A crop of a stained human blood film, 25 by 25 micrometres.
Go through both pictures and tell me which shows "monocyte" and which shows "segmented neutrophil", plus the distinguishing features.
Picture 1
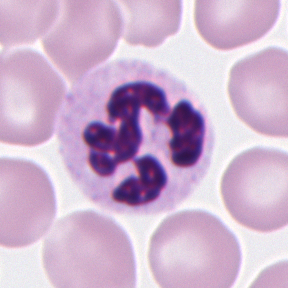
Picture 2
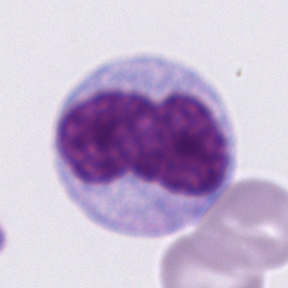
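The segmented neutrophil is picture 1 and the monocyte is picture 2. Look at the nuclei first: the neutrophil's is split into several separate lobes set in a ring around the centre of the cell, while the monocyte has one elongated nucleus lying horizontally across its middle.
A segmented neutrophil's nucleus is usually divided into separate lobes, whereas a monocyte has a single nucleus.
Colour is the next giveaway: the neutrophil's plentiful cytoplasm is pale pinkish-lilac, the monocyte's pale lilac-blue.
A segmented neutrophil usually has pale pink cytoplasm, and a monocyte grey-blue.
Both hold fine granules, faint lilac ones and no coarse orange ones in the neutrophil, faint pinkish ones scattered throughout the monocyte.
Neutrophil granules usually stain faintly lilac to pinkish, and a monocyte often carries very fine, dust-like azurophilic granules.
The monocyte is about 16 micrometres across, with a nucleus of about 15 by 10 micrometres filling about 50% of the cell's area.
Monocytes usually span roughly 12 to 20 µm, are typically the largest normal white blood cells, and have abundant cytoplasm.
Chromatin in both is purple and clumped: coarsely in the neutrophil, and in darker clumps among paler areas in the monocyte. Both cells are round with smooth edges; the neutrophil shows no nucleoli and the monocyte no vacuoles.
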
